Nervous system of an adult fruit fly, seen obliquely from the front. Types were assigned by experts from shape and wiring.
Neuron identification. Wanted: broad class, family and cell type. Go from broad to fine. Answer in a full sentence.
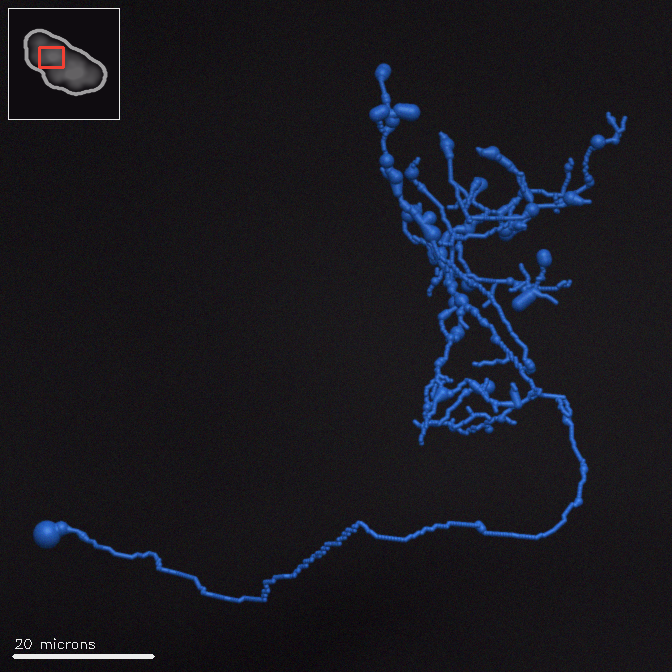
A nerve-cord intrinsic neuron of hemilineage 14A, type IN14A110.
